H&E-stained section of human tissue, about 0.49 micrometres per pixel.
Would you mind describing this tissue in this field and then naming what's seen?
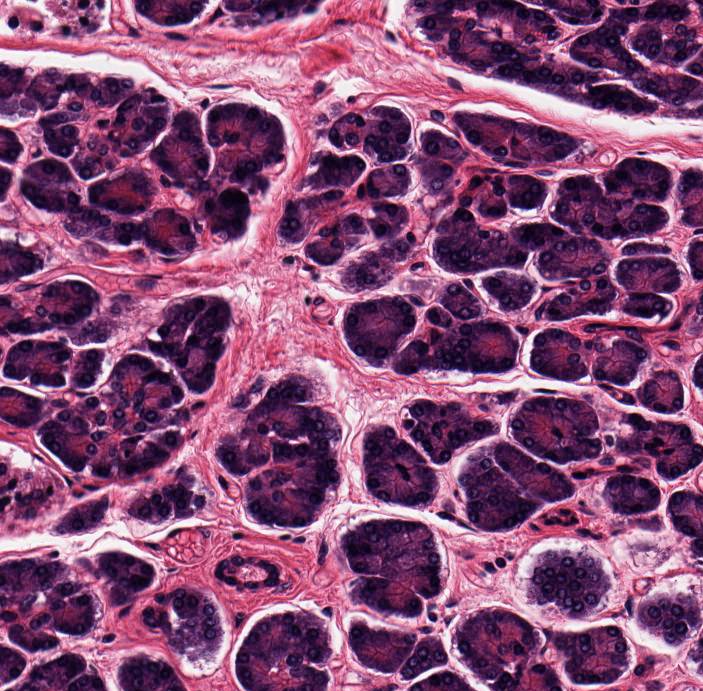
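Acinar cells: mostly deep purple, strongly basophilic cytoplasm. Nuclei small, round, dark, one per cell. Lumina tiny or not visible; cells converge on a central point. Toward lower right, a few acini paler, greyish-lavender against surrounding acini. Tissue: pancreas.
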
